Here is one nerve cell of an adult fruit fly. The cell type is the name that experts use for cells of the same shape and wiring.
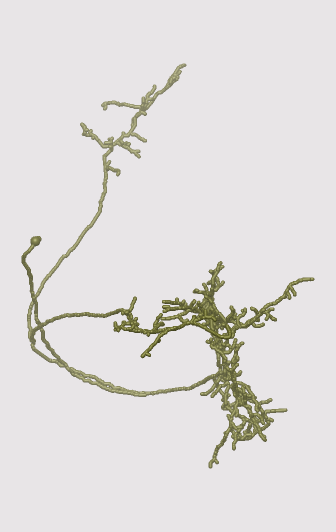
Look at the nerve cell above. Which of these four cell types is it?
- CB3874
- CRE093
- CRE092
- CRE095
CRE095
